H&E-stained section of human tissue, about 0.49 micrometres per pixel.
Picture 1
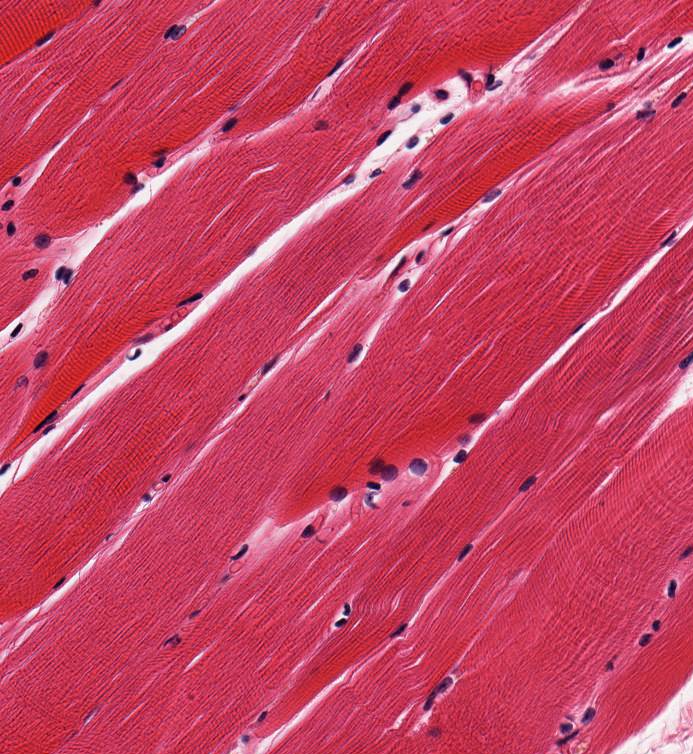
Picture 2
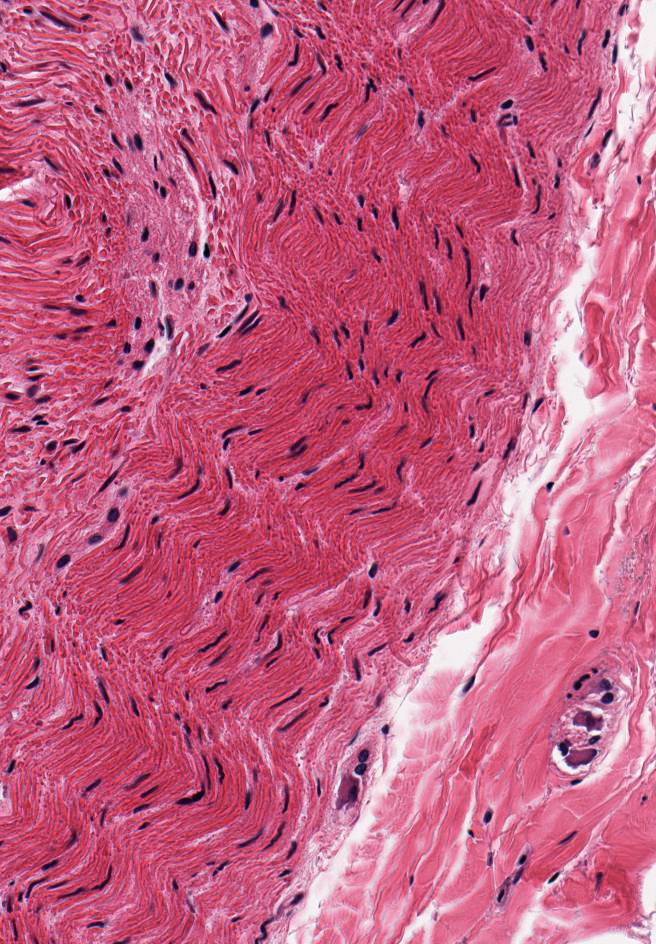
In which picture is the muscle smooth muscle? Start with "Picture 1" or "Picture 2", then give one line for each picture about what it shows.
Picture 2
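In picture 1: The fibres show fine transverse cross-striations along their length.
In picture 2: The muscle fibres show no cross-striations.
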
